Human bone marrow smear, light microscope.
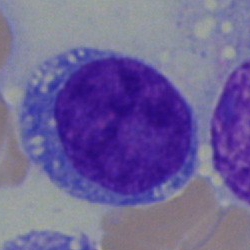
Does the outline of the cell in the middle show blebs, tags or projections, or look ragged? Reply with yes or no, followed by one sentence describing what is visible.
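No. The cell outline is round and smooth.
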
